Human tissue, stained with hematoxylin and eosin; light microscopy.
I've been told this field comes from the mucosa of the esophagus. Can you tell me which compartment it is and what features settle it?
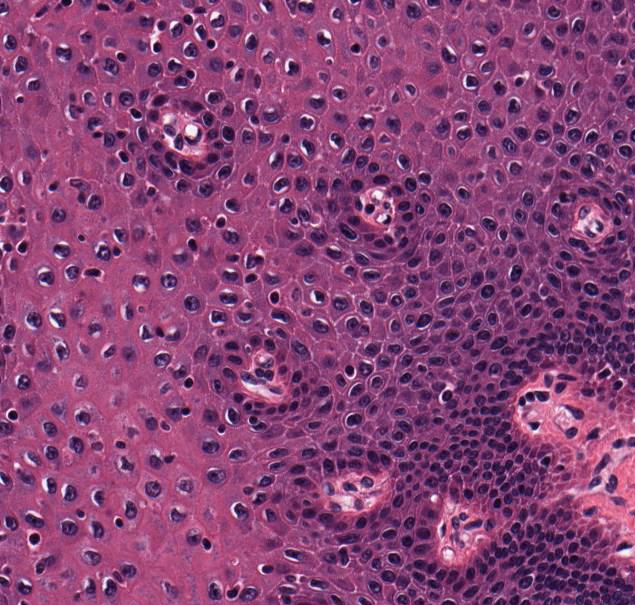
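You're looking at stratified squamous nonkeratinized epithelium. Small, crowded basal-type cells with dark nuclei at the lower right mature into larger cells toward the upper left, with abundant pink cytoplasm around widely spaced round nuclei.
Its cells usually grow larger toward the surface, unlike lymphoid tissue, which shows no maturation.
There's no keratinized surface layer anywhere.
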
